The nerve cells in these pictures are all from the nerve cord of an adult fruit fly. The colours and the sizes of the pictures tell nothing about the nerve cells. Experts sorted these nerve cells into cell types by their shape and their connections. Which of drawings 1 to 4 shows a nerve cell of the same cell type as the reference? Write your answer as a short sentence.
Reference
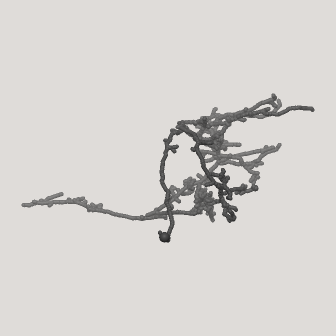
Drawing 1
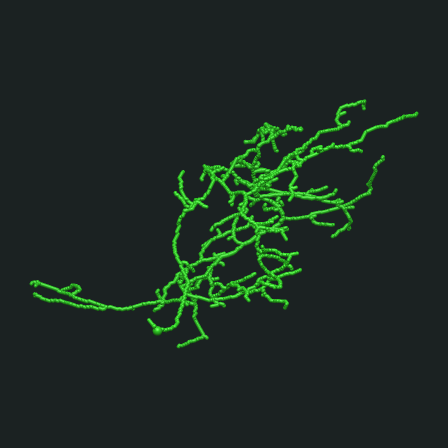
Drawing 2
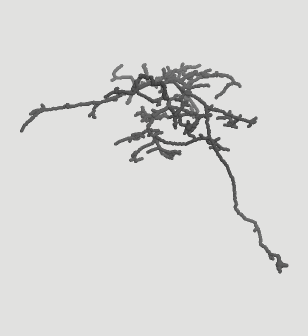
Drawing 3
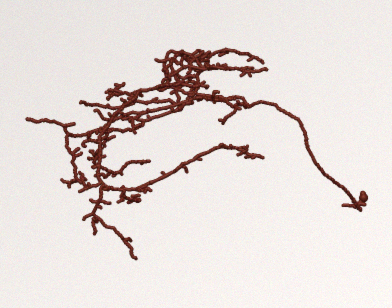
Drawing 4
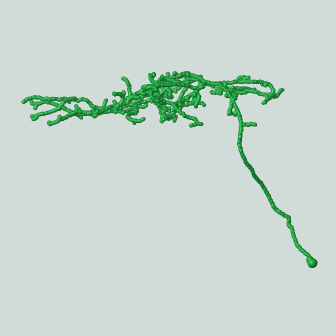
Drawing 1 shows a nerve cell of the same cell type.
